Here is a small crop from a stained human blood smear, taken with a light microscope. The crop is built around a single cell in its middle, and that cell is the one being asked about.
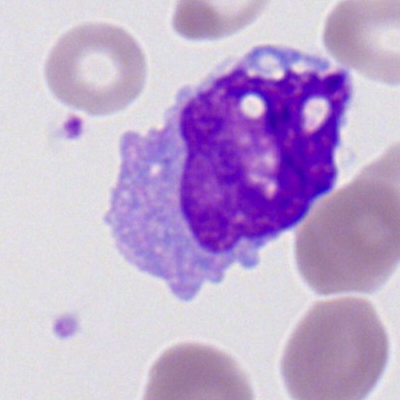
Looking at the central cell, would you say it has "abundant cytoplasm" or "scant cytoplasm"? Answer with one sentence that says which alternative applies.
Its nucleus is set within plentiful cytoplasm.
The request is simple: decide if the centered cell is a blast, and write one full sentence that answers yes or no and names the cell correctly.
No, the centred cell is a monocyte instead of a blast.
